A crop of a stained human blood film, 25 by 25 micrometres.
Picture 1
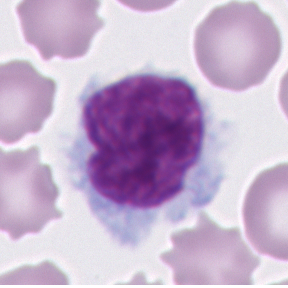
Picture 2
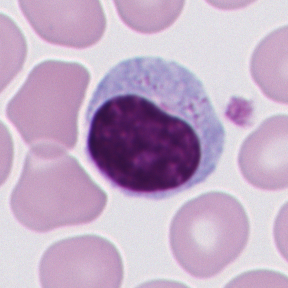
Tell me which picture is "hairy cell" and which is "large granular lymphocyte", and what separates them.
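Picture 1: hairy cell. Picture 2: large granular lymphocyte. Granules: none visible in the hairy cell; a few fine reddish-purple ones scattered in the cytoplasm of the large granular lymphocyte.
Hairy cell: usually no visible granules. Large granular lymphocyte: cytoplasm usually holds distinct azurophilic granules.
Nucleus: about 12 micrometres across in the hairy cell, with a shallow notch on its left side; oval, about 10 by 8 micrometres, in the large granular lymphocyte. Chromatin: dark purple in both; coarsely mottled in the hairy cell, coarsely clumped in the large granular lymphocyte. Nucleoli: no distinct ones in the hairy cell. Large granular lymphocyte otherwise: outline round and smooth; cytoplasm pale blue, forming a wide crescent on the upper-right side of the nucleus, no vacuoles. Near the hairy cell: several red cells with spiky, crenated outlines.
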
